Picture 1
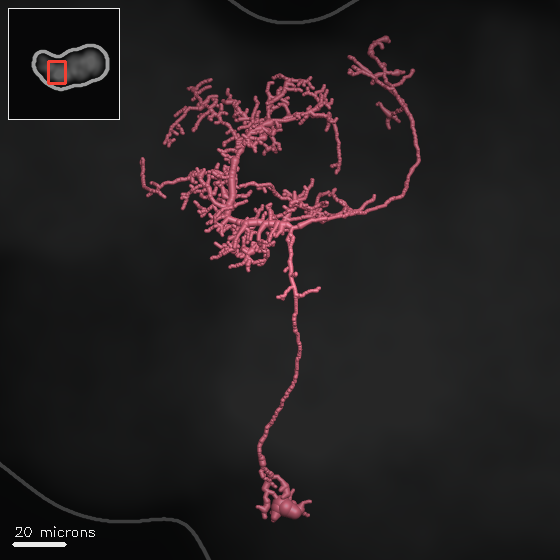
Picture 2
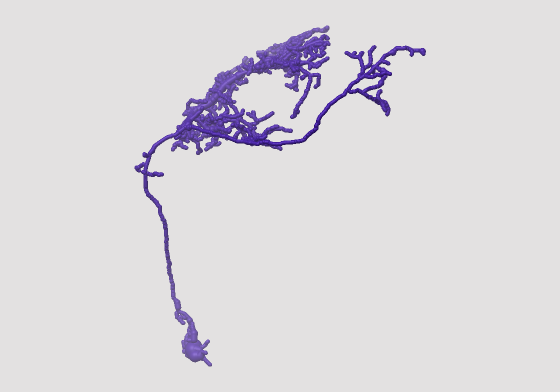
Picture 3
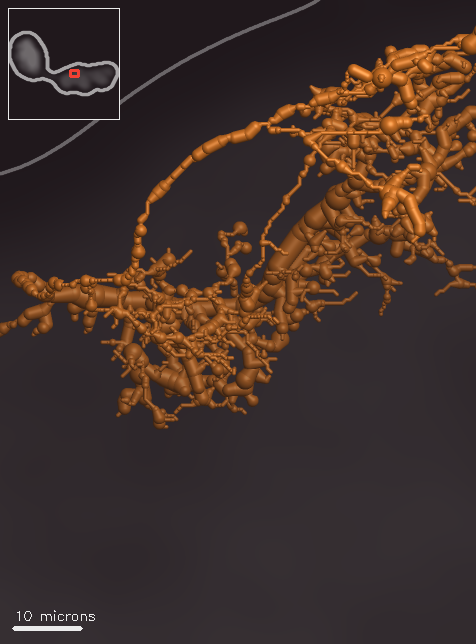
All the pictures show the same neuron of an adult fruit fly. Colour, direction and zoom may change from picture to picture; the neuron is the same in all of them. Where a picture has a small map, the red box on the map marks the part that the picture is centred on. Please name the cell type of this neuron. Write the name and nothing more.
IN06A003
